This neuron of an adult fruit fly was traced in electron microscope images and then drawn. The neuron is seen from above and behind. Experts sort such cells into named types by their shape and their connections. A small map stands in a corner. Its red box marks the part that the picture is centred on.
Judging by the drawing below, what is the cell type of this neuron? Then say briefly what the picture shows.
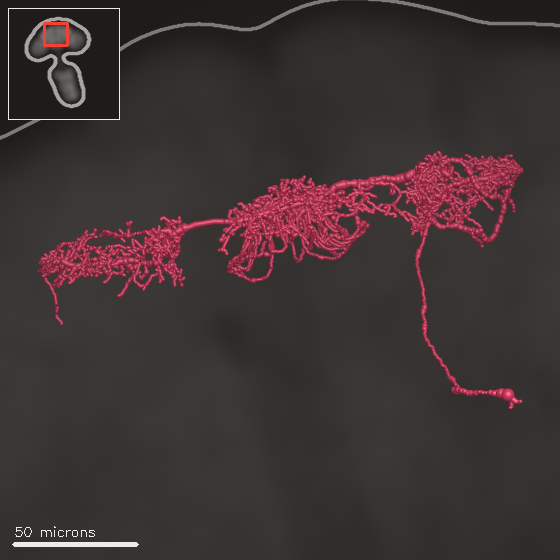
The cell type is ExR1. Its broad class is central-brain intrinsic neuron. It is in the brain and does not reach the nerve cord. By the scale bar it is about 200 microns wide in this view. The picture shows dozens of branch ends.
